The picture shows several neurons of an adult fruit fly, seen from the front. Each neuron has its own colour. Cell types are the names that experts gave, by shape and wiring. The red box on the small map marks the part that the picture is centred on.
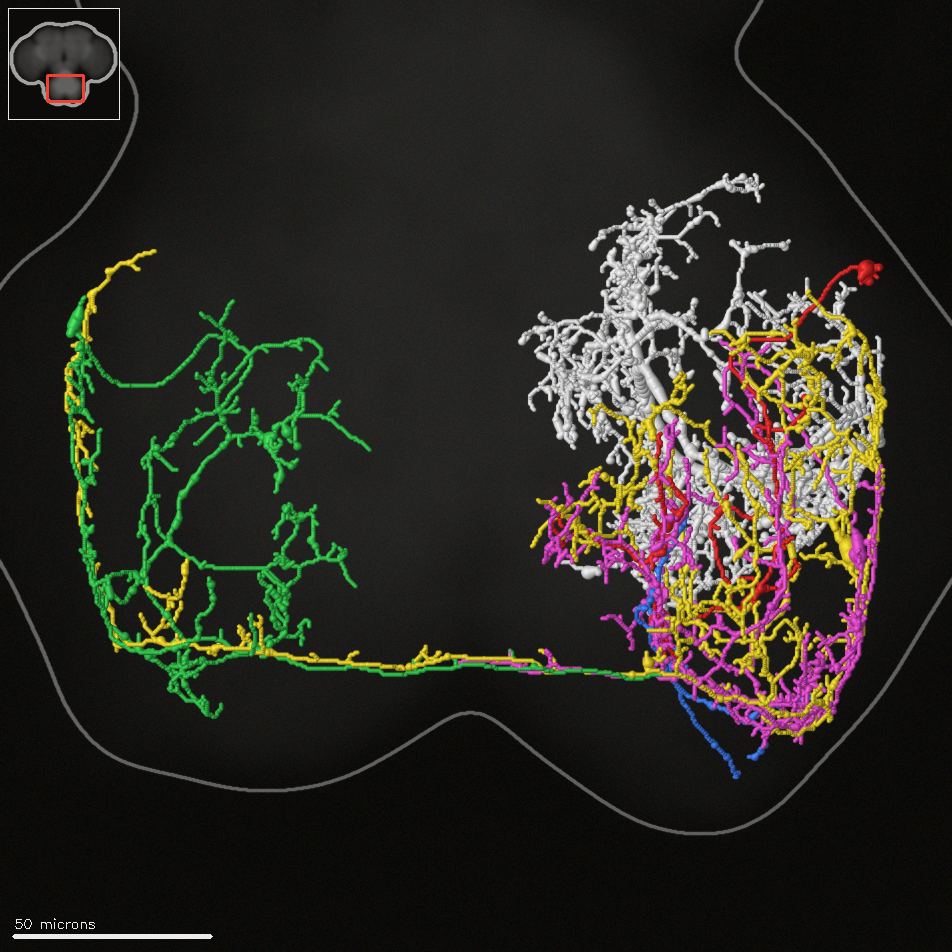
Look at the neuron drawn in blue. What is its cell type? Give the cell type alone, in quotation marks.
"SNpp50"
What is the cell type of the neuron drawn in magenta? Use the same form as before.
"IN19A054"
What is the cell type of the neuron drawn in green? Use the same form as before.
"IN19A090"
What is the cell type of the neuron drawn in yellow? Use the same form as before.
"IN19A041"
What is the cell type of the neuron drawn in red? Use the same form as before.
"IN19A129"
